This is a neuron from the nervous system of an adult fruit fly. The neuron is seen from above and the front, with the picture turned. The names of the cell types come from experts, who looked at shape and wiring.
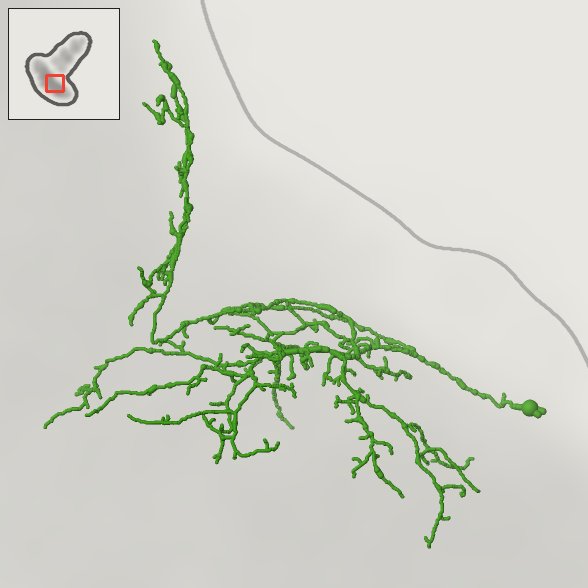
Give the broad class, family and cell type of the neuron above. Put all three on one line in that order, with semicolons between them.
central-brain intrinsic neuron; hemilineage SMPpd2; SMP599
